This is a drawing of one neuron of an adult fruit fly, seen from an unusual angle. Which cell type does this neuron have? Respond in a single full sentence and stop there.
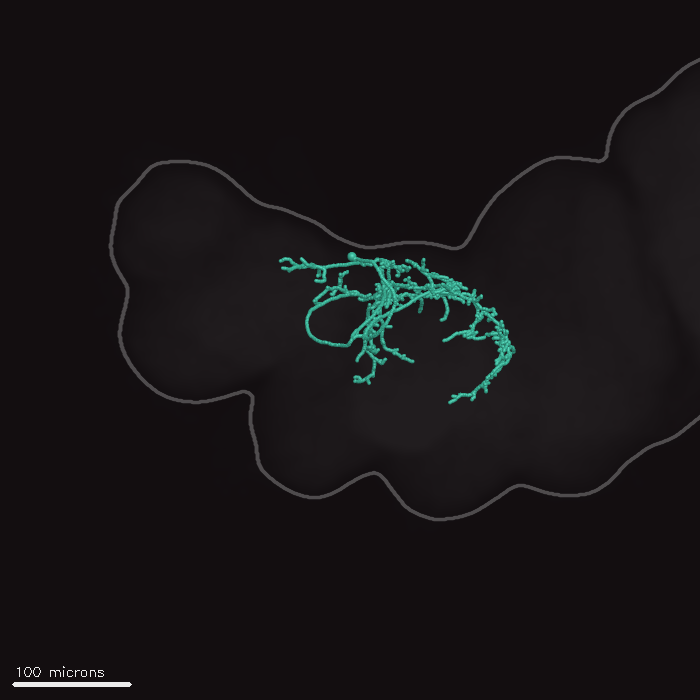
The neuron is categorized under cell type IN19B041.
